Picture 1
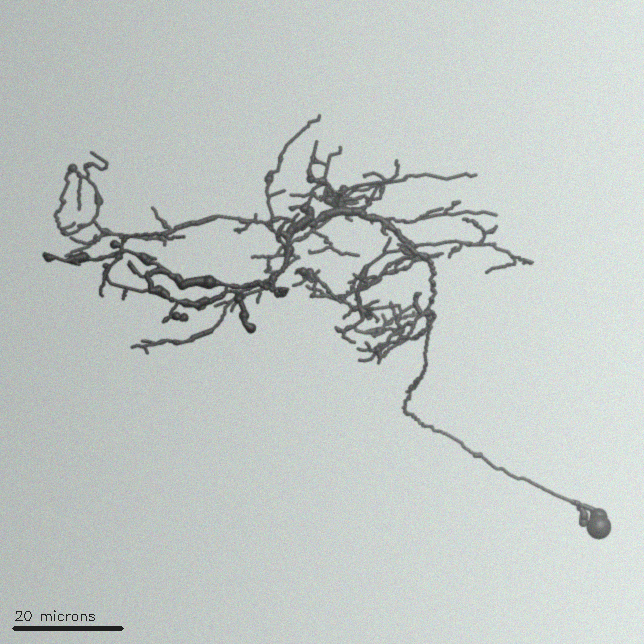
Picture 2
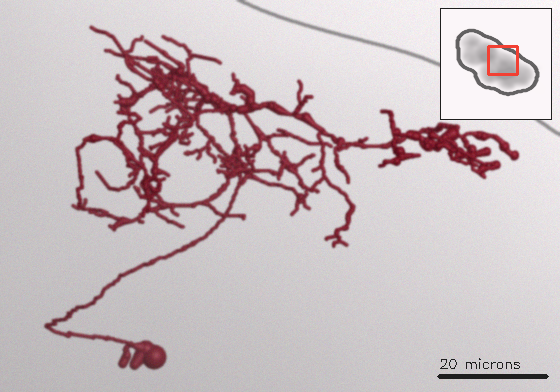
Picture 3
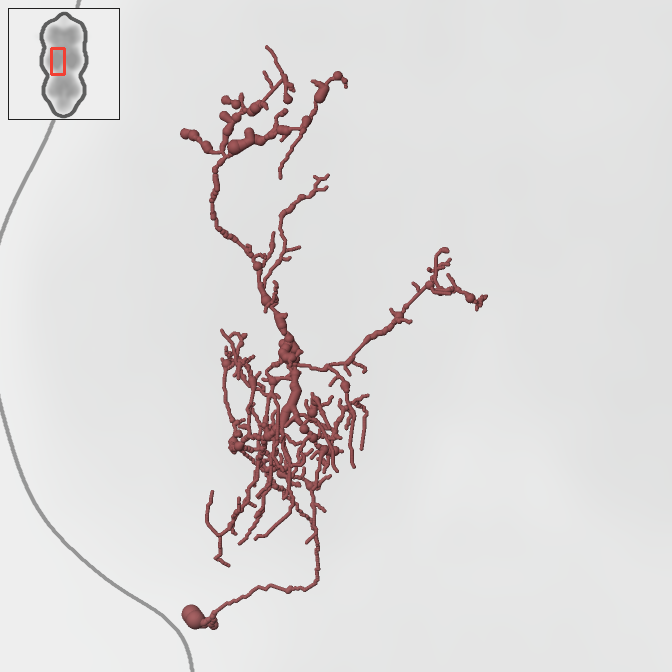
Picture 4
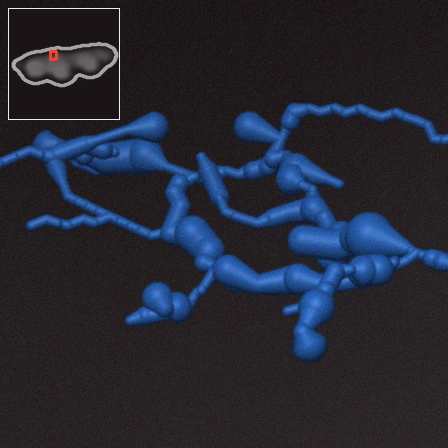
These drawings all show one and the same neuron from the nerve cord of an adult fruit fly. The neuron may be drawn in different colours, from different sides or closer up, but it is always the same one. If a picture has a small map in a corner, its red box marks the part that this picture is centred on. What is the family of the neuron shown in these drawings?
hemilineage 03B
